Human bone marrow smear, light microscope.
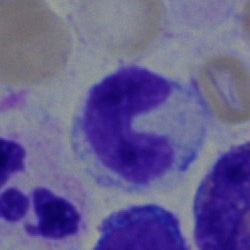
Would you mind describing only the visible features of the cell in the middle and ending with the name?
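Outline: roughly round. Nucleus: deeply indented into a C shape, the notch opening toward the right. Chromatin: dense, staining deep purple. Cytoplasm: pale bluish-grey. Name: band neutrophil.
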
